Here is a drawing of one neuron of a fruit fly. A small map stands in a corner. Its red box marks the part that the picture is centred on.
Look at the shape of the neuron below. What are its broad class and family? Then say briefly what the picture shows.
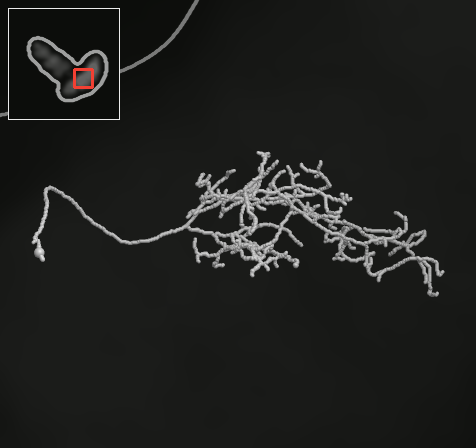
Its broad class is central-brain intrinsic neuron. The family is hemilineage SLPad1_posterior. Its cell body lies on the left of the picture. The picture shows dozens of branch ends.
